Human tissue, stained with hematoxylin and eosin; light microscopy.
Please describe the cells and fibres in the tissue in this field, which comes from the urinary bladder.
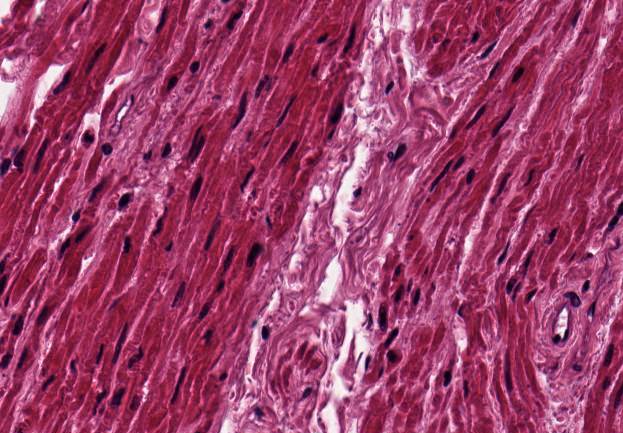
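Muscle fibre cytoplasm stains deep red with eosin. The nuclei, dark purple elongated ovals, lie within the fibres rather than at their edges. Running diagonally through the middle, between the fibres, is a band of paler pink, wavy connective tissue. Near the right edge, lower down, lies a small blood vessel with a narrow round lumen.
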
